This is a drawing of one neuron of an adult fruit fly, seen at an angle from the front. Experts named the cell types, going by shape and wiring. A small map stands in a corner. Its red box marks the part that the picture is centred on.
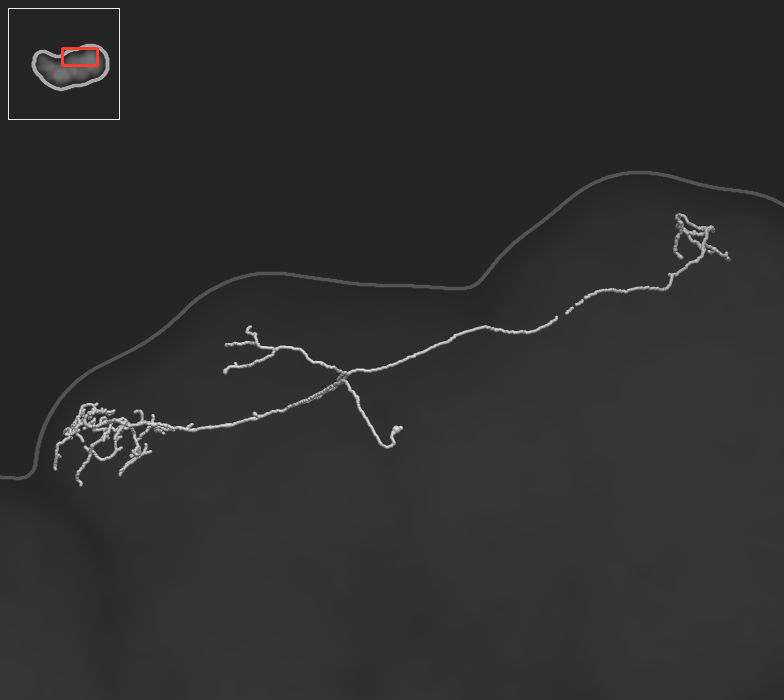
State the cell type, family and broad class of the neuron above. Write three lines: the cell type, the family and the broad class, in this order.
CB2174
hemilineage LHd1
central-brain intrinsic neuron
